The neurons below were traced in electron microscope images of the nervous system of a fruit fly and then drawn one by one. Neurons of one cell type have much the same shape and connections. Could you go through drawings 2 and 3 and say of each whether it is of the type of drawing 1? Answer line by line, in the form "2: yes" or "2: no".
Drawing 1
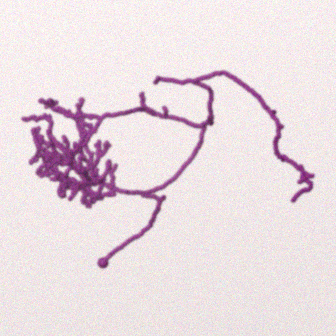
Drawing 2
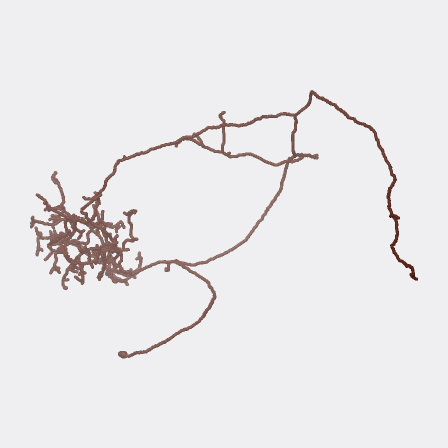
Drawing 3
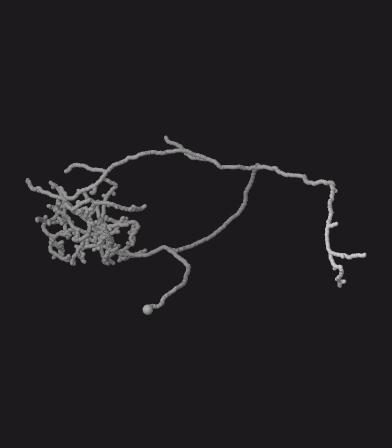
2: yes
3: yes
